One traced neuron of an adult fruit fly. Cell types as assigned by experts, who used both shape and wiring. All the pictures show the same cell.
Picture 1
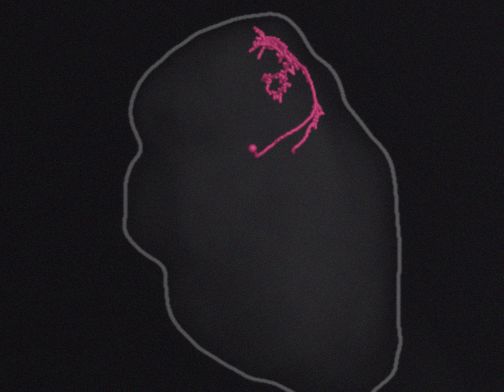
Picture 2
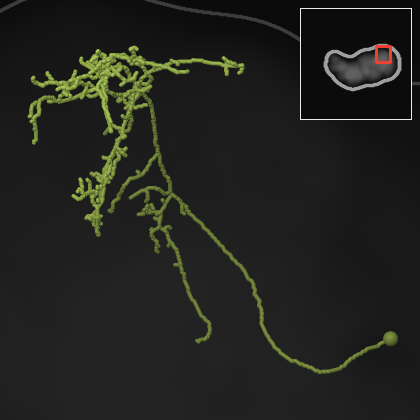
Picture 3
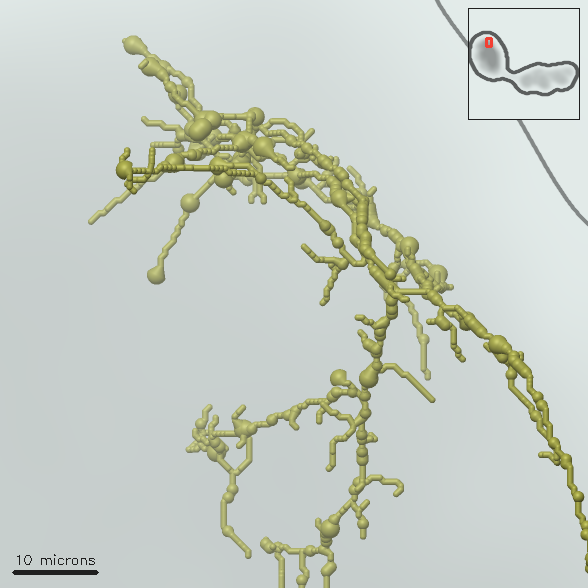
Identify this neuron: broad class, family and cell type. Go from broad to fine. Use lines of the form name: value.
broad class: central-brain intrinsic neuron
family: hemilineage SLPpl3
cell type: SLP344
